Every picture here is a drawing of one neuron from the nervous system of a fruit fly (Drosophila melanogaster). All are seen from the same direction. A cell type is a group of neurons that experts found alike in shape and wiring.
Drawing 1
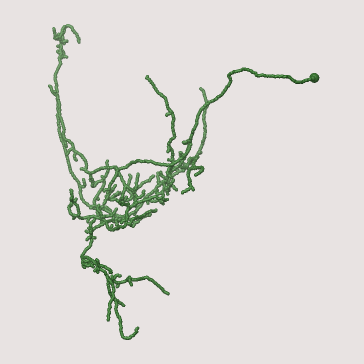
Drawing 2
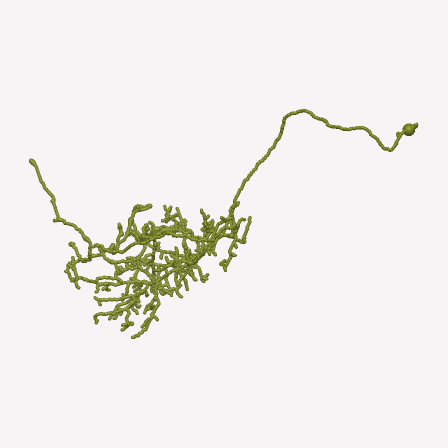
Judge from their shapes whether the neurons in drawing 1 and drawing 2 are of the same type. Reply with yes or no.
no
